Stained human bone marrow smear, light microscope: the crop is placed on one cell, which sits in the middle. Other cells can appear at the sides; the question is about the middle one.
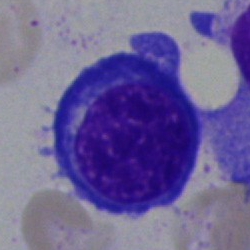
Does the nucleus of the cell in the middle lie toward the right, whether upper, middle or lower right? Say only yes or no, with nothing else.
Yes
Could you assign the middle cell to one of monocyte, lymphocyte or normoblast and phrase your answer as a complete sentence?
At the middle of the frame sits a normoblast.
